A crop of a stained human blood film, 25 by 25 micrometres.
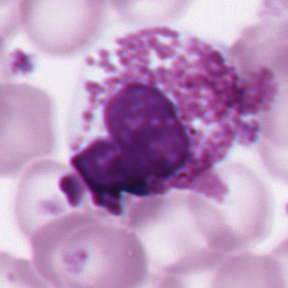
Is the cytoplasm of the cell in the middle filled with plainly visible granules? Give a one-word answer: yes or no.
Yes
